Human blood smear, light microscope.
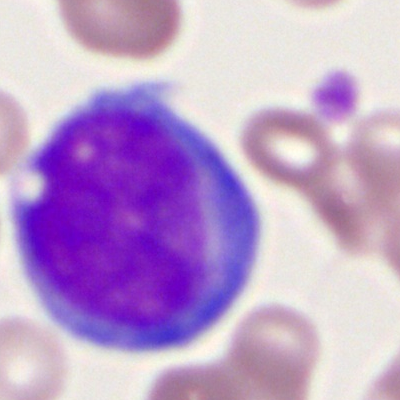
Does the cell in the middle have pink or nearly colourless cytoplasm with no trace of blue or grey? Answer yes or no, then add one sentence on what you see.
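No. The cytoplasm is deep blue.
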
